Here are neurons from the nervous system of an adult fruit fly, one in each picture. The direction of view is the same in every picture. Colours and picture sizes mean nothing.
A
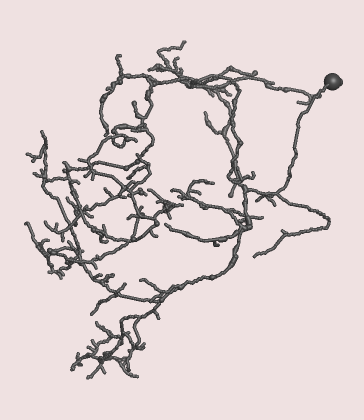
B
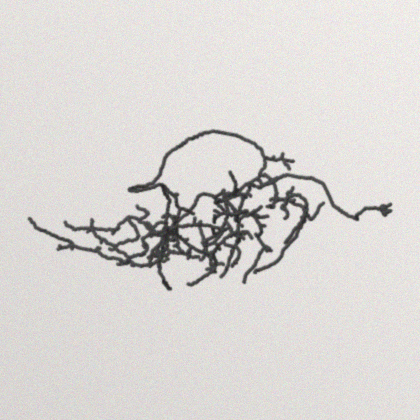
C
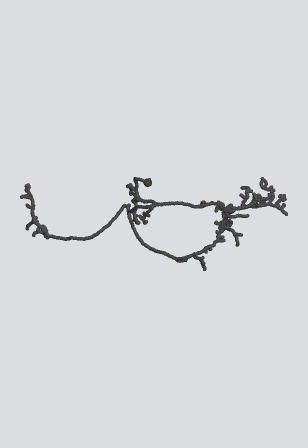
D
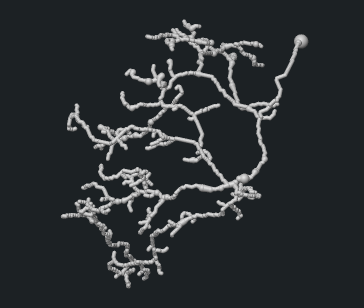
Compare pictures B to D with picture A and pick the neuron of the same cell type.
D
